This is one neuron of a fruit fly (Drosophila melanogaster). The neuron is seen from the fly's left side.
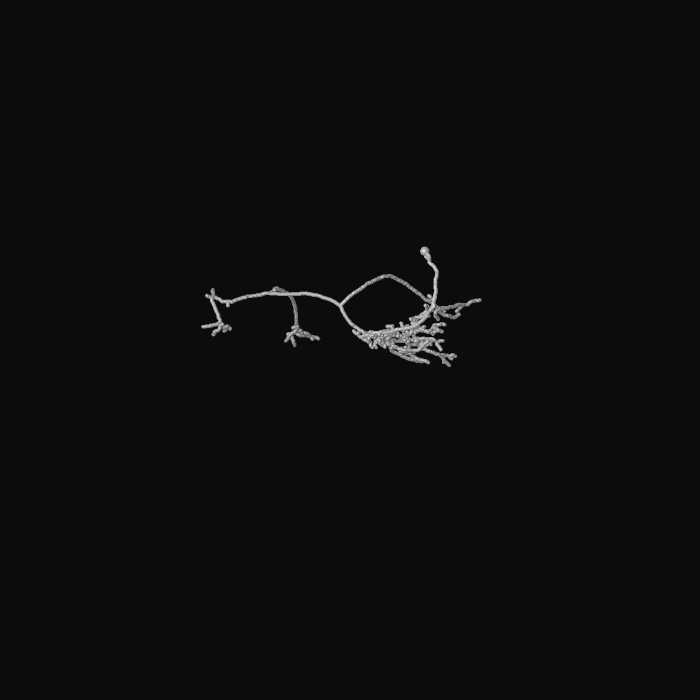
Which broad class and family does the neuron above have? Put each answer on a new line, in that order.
nerve-cord intrinsic neuron
hemilineage 18B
